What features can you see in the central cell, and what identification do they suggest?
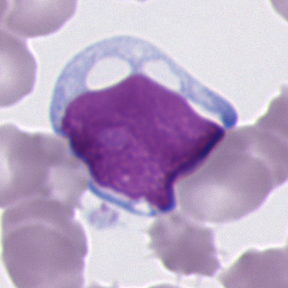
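Look first at the nucleus: its outline is irregular and angular, with pointed corners. Just left of its centre sits one faint, pale, rounded area. The cytoplasm is deeper blue along its outer edge than further in, and has no granules. This is a typical lymphocyte.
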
